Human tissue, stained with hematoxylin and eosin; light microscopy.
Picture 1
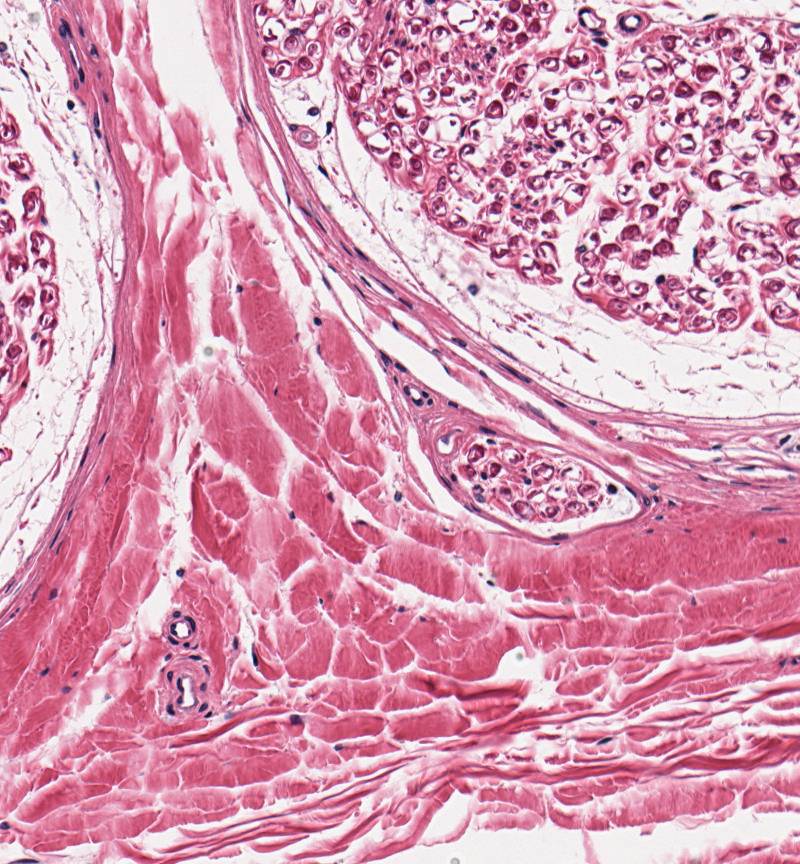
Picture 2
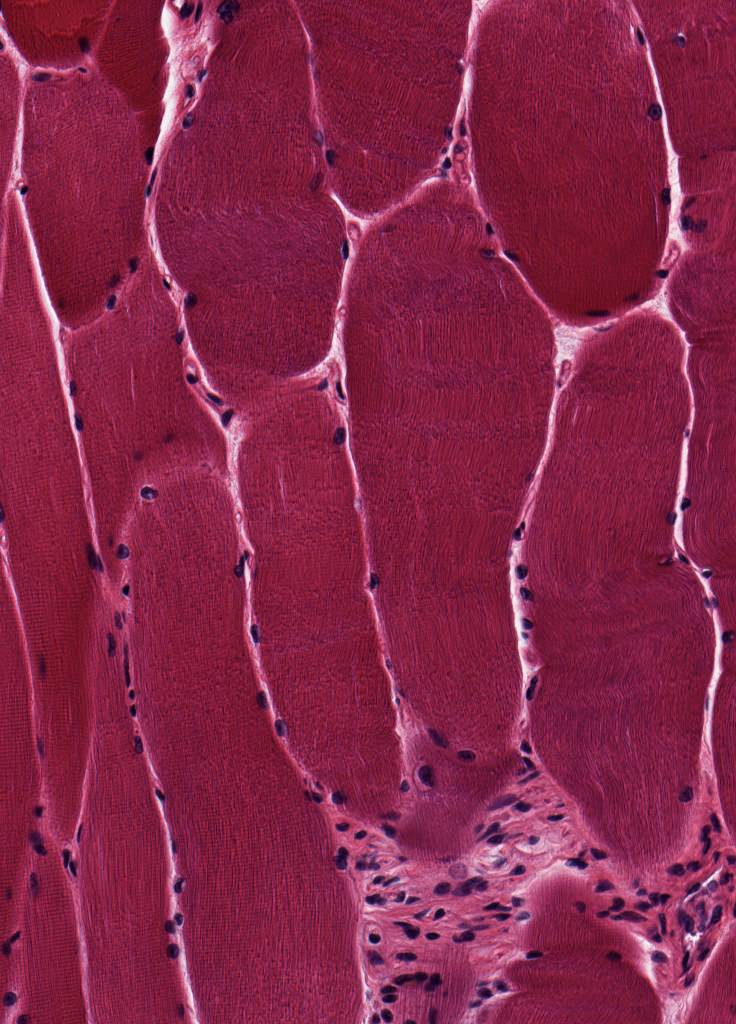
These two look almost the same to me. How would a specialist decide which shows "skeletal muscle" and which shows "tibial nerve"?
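Picture 1: tibial nerve. Picture 2: skeletal muscle. Nerve: fibres cut across as rings, each a pink central axon in a pale halo. Each fascicle bounded by a thin sheath of flattened cells with elongated nuclei. Loose pale connective tissue, sparsely nucleated, separates the large fascicle from the muscle. Muscle: fibre cytoplasm deep pink, finely striated. Fibre nuclei small, dark, oval to elongated, at the fibre edges rather than central. Lower centre: cluster of many small dark nuclei in loose connective tissue between fibres.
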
